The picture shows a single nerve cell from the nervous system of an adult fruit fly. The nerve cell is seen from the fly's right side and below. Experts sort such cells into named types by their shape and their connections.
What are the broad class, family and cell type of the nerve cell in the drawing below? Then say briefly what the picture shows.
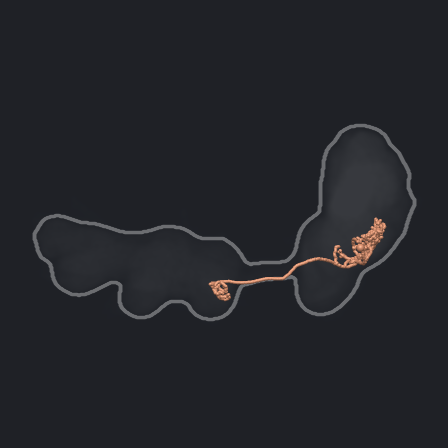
This is a descending neuron. The family is DNge. The cell type is DNge077. Its cell body lies on the right of the picture. As drawn here it is wider than it is tall.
